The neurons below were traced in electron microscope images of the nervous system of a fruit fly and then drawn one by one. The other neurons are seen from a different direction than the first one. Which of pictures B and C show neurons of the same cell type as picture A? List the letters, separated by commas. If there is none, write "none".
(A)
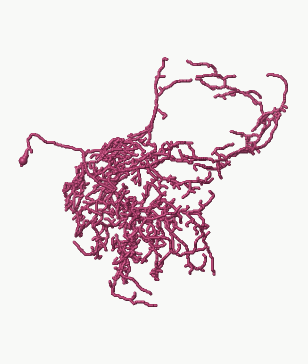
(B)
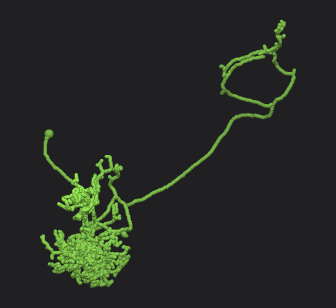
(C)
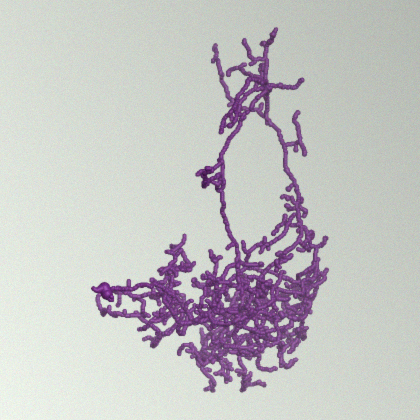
C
